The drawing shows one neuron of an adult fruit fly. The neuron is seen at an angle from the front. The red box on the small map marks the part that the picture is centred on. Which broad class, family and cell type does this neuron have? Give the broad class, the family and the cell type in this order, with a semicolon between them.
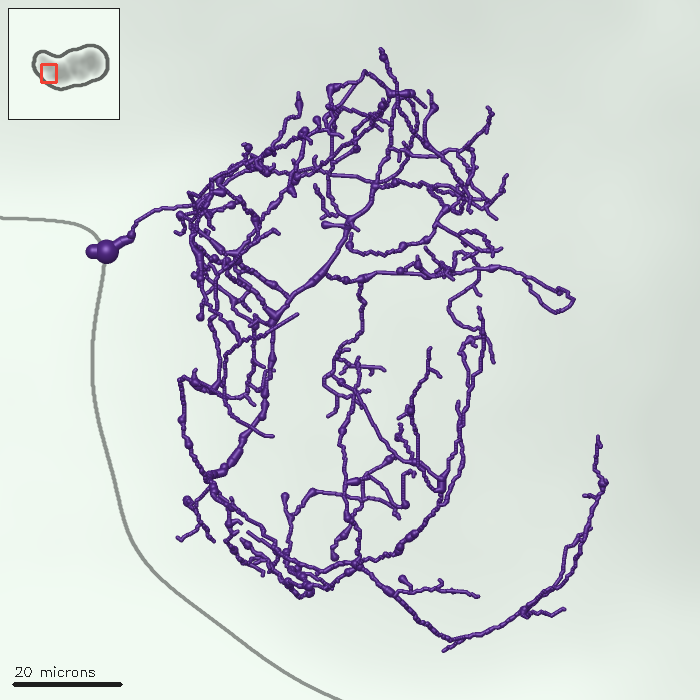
nerve-cord intrinsic neuron; hemilineage 03A; IN03A060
